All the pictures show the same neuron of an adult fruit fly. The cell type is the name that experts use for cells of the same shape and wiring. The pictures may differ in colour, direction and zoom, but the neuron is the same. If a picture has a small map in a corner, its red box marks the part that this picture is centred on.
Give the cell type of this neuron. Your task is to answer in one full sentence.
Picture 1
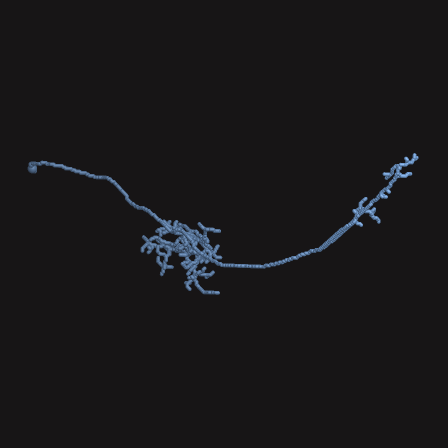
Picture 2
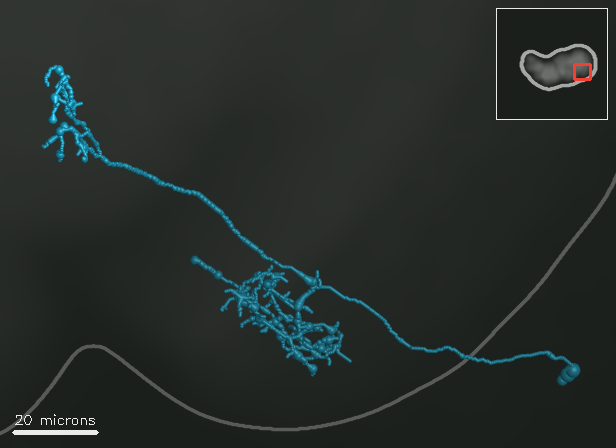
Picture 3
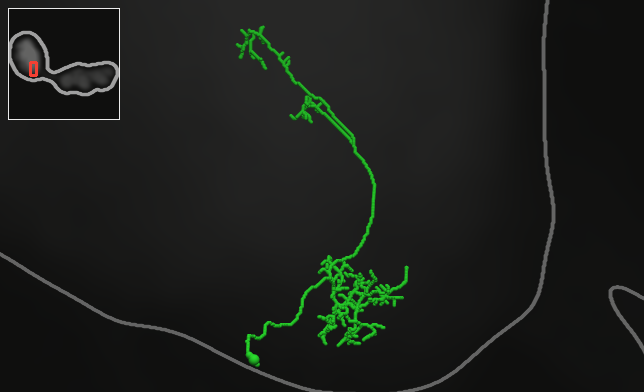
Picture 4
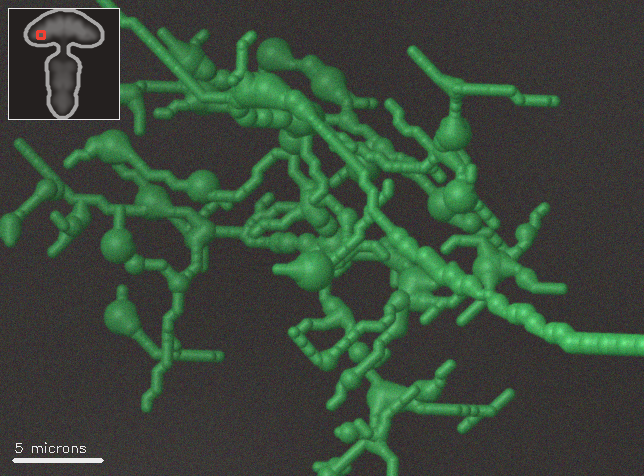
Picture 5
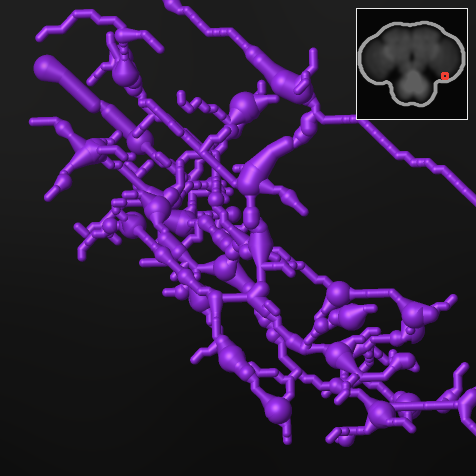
On the level of cell type, this neuron is Tm37.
